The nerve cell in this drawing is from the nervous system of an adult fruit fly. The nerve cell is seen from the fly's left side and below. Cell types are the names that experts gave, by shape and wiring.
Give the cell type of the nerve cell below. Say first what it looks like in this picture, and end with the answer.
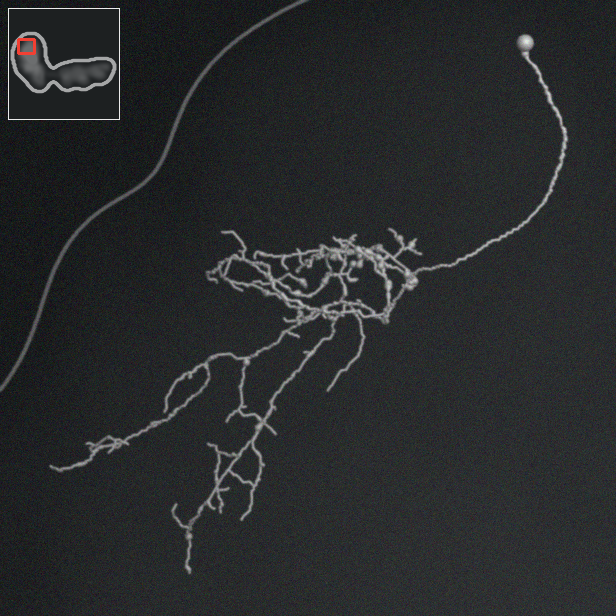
The cell body can be seen at the upper right of the picture. The picture shows dozens of branch ends. Its broad class is central-brain intrinsic neuron. Its cell type is CB1316.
